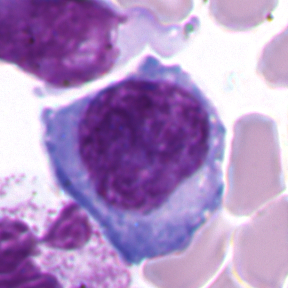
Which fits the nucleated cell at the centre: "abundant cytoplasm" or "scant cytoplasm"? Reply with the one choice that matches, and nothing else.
Abundant cytoplasm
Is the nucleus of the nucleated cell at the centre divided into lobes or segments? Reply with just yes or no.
No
